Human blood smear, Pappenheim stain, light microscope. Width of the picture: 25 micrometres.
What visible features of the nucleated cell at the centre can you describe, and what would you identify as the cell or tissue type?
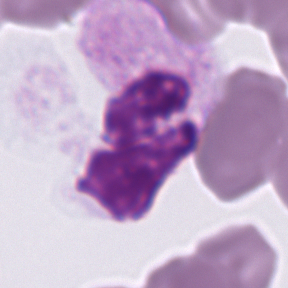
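The cytoplasm is pale pinkish lilac and is sprinkled with fine pinkish-violet granules. Its largest expanse lies above the nucleus. The cell outline is irregular and faint. The cell is a segmented neutrophil.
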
